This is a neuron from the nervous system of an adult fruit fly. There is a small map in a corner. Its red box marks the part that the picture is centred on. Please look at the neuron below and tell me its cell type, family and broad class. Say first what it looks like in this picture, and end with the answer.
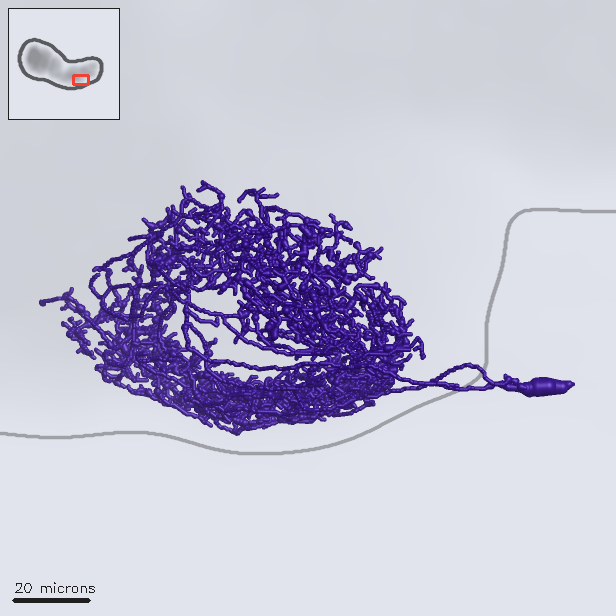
By the scale bar it is about 140 microns wide in this view. The picture shows more than a hundred branch ends. It is of cell type IN01B003. The family is hemilineage 01B. This is a nerve-cord intrinsic neuron.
